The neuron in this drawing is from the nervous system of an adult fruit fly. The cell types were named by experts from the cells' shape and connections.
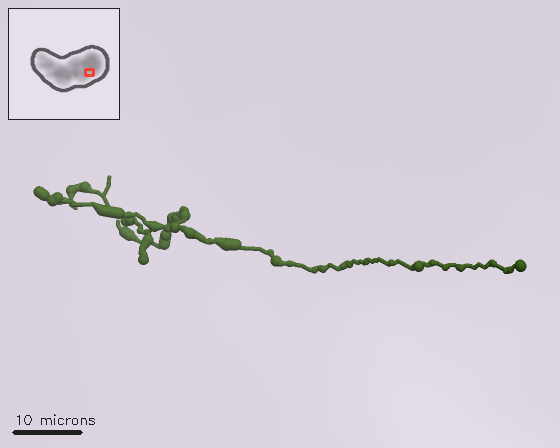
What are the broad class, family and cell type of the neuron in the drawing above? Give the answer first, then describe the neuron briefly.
It is a sensory neuron entering the brain. The name of its family is class mechanosensory. It is of cell type JO-EV2. No cell body is drawn. By the scale bar it is about 75 microns wide in this view. It has a dozen or fewer branch ends.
